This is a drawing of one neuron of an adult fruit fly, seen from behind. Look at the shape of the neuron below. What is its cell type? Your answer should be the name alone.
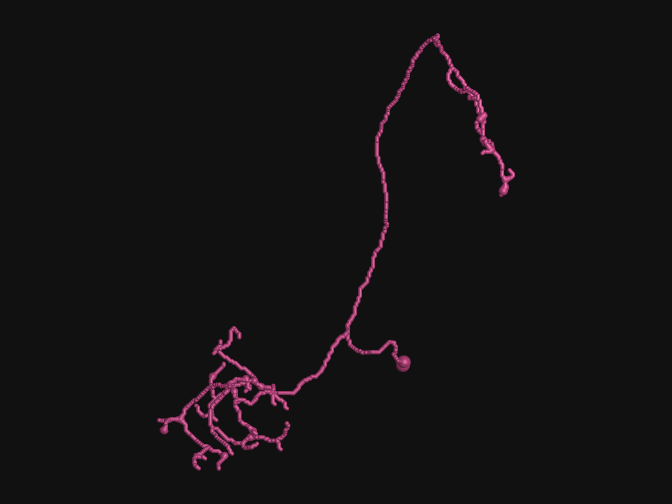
MeLo3a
